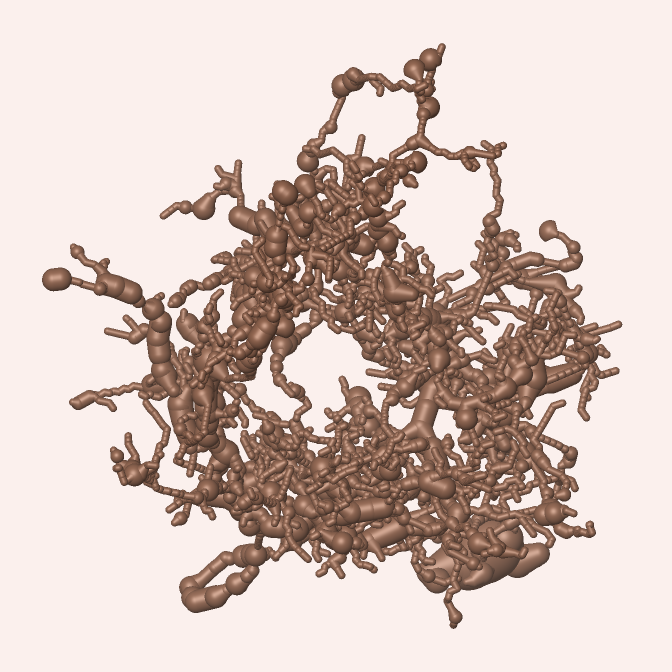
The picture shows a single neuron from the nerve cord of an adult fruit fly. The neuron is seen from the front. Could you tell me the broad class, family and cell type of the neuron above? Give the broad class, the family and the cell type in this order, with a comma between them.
nerve-cord intrinsic neuron, hemilineage 01B, IN01B008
